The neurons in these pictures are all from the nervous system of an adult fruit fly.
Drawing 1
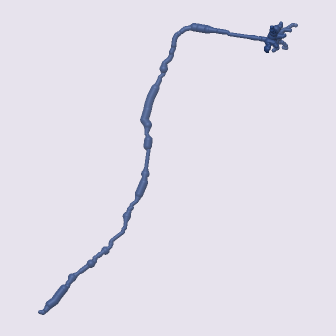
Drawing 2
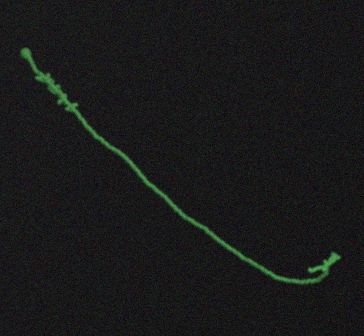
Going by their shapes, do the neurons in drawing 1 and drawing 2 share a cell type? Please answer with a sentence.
They are of the same cell type.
